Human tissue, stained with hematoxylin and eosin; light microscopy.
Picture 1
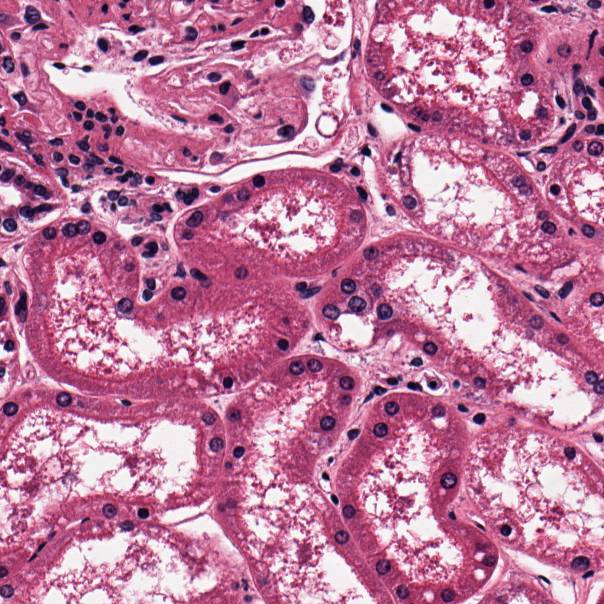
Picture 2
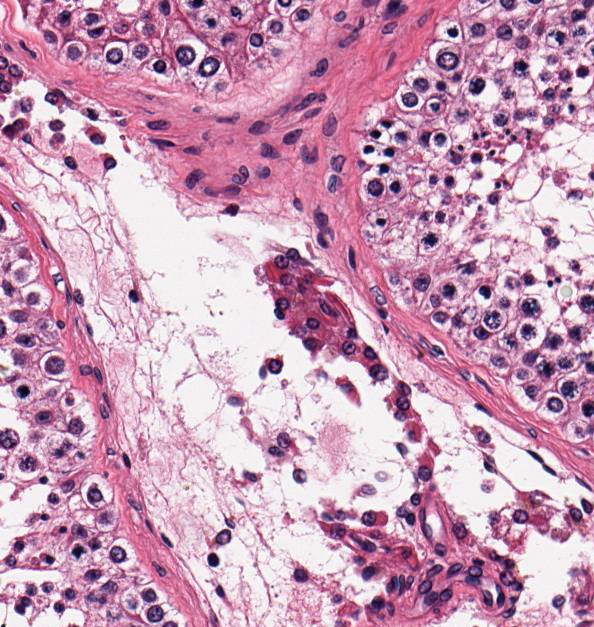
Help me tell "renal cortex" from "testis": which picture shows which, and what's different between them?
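Looking at these, picture 1 is renal cortex and picture 2 is testis. In picture 1, each tubule has a single layer of cuboidal to low columnar cells with abundant, granular, deeply pink cytoplasm. The tubules in picture 2 are instead packed with rounded cells with large round nuclei and coarse dark chromatin, many showing a clear halo around the nucleus. Most lumens in picture 1 hold pale, frothy, vacuolated pink material with clear spaces. Around each tubule in picture 2 runs a pink fibrous layer whose flattened, elongated nuclei parallel its outline.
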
